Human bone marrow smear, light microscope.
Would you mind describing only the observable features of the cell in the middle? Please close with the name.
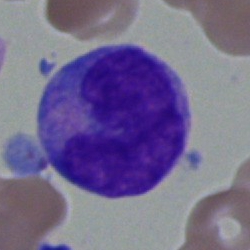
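The cell is round, with a smooth outline. Its nucleus occupies most of the cell and is indented on the left side, which gives it a kidney-like shape. Within that indentation, at the left, lies a paler pinkish zone of cytoplasm. This cell is a monocyte.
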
